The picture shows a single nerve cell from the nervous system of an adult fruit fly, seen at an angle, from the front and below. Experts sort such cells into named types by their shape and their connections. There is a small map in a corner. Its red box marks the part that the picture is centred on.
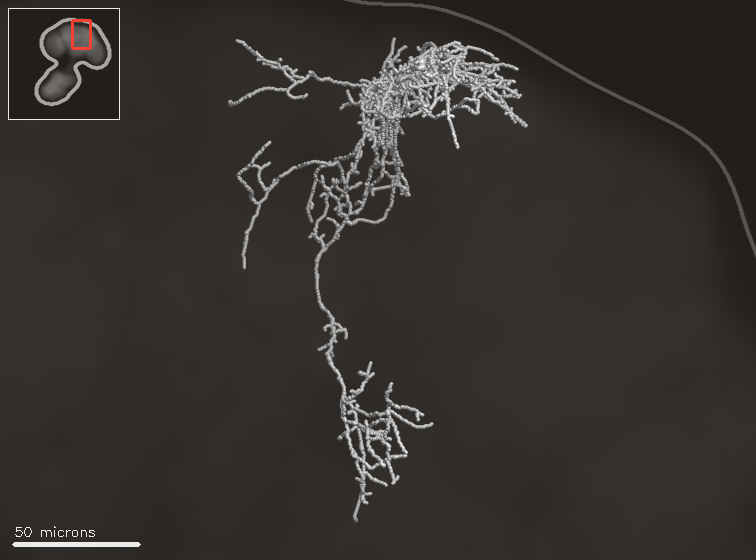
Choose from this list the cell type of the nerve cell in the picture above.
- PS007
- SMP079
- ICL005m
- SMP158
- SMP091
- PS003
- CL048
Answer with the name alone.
SMP079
